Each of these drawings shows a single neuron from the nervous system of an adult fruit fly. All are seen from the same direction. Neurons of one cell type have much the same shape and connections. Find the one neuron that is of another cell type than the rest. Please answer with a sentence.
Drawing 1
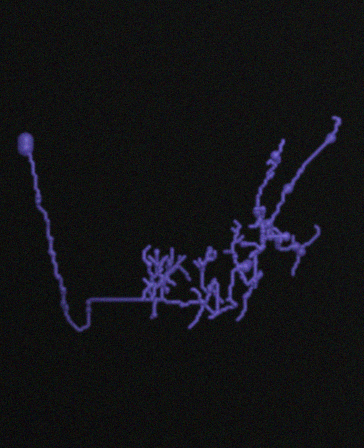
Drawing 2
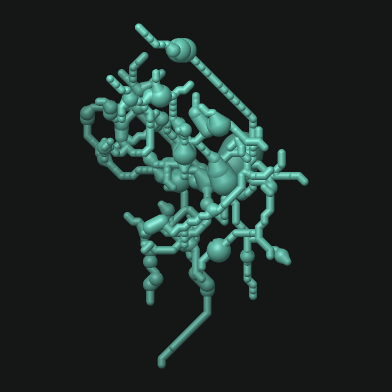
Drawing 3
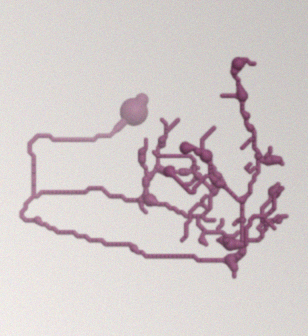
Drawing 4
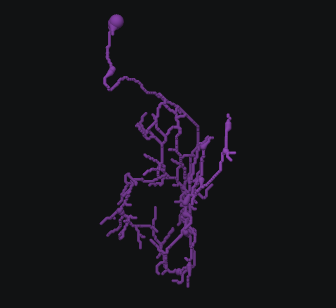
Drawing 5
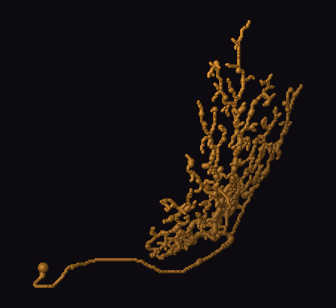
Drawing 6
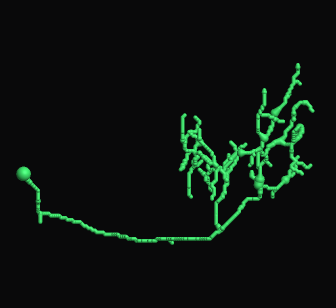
The neuron in drawing 5 is of another cell type than the rest.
